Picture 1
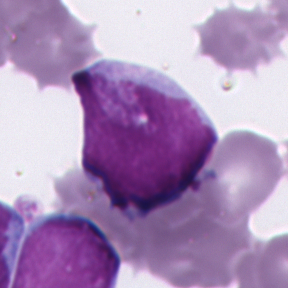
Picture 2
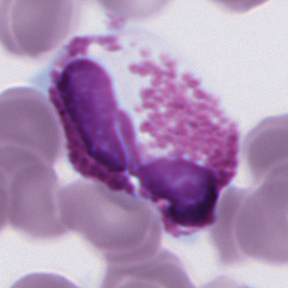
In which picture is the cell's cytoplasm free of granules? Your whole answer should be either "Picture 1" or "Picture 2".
Picture 1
